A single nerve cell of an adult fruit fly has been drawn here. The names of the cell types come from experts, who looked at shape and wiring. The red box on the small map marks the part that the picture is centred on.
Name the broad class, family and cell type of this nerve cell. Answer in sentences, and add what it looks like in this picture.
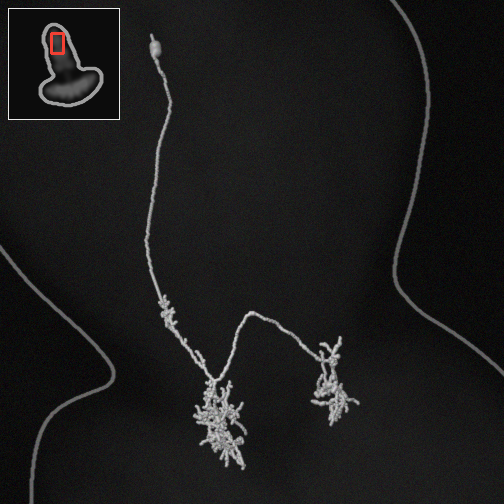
It is a nerve-cord intrinsic neuron. Its family is hemilineage 06A. The cell type is IN06A055. Dozens of branch ends can be seen. As drawn here it is taller than it is wide.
